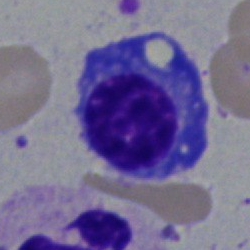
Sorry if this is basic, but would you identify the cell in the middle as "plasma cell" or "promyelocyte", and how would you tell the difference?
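The answer is plasma cell, not promyelocyte.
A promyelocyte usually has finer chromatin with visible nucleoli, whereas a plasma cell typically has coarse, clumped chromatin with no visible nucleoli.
In this cell the chromatin is dark purple and densely stained throughout the nucleus. The cytoplasm is a deep blue. One large, round, clear vacuole lies in the cytoplasm at the upper right, and a second, much smaller clear vacuole sits at the lower right beside the nucleus.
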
